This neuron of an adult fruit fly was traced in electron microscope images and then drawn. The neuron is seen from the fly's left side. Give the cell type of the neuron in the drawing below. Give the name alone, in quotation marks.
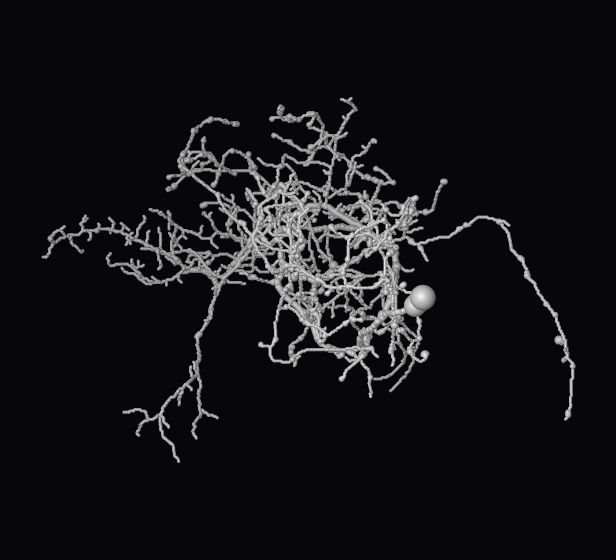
"SMP001"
